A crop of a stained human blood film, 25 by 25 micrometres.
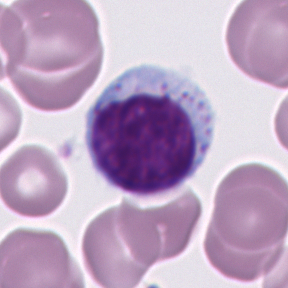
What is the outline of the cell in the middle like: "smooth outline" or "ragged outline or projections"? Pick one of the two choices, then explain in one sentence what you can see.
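Smooth outline. The cell's outline is smooth and roughly round.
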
